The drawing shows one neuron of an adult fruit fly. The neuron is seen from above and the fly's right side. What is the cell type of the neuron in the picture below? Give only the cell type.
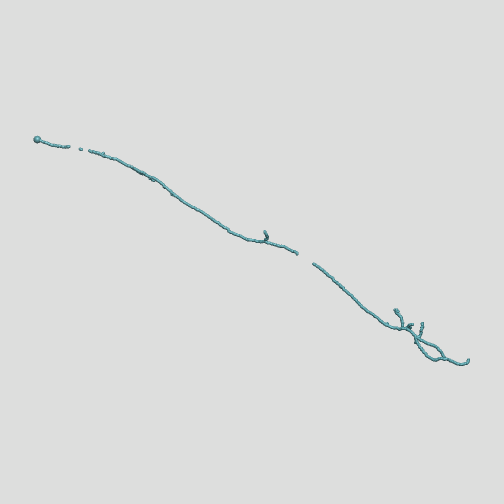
SNpp55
